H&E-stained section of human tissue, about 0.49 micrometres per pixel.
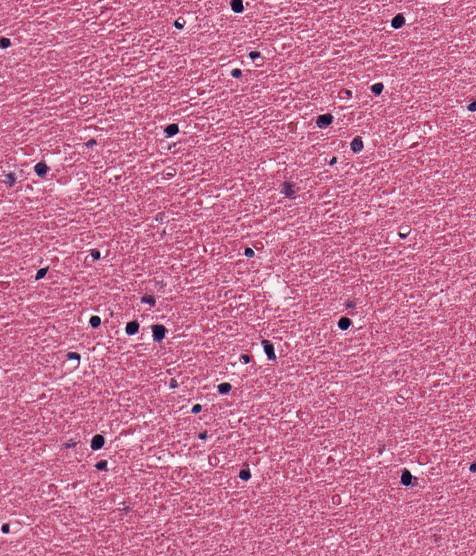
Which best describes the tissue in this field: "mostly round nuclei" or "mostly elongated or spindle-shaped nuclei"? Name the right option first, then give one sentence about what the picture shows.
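Mostly round nuclei. Most nuclei are small, round and darkly stained.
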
